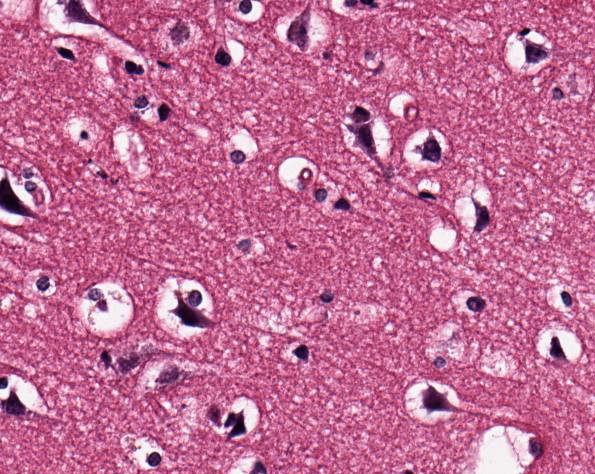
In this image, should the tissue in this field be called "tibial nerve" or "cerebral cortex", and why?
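This is cerebral cortex, not tibial nerve. First, neuron cell bodies: they are scattered across the whole field rather than in one cluster, and many are shrunken and angular or triangular.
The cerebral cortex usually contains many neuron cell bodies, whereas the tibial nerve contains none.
Second, a pink, finely fibrillary neuropil fills the whole field, with no epithelium or glands. Third, small round dark glial nuclei are scattered in the neuropil, some lying beside neuron bodies.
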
